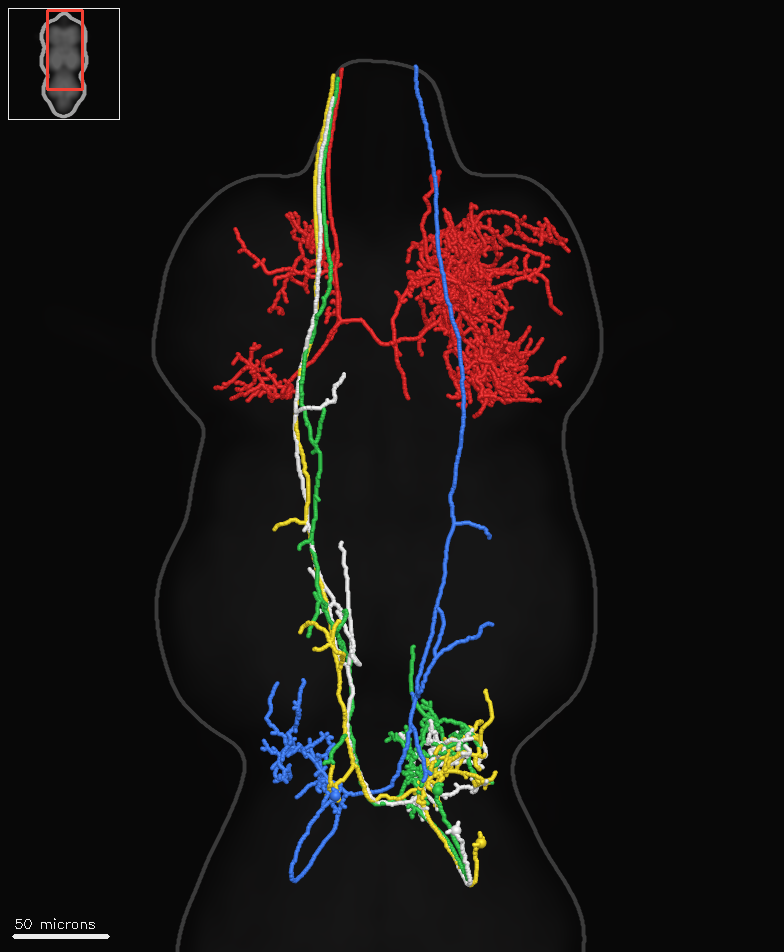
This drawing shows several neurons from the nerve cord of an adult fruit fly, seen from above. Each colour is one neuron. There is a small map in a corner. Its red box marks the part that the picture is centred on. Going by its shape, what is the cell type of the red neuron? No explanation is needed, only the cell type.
AN07B015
